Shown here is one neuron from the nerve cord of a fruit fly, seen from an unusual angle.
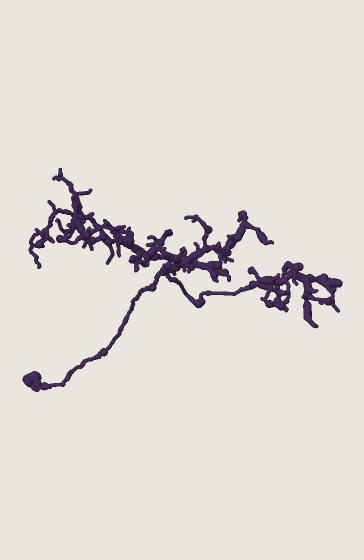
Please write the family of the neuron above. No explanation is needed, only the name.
hemilineage 09A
